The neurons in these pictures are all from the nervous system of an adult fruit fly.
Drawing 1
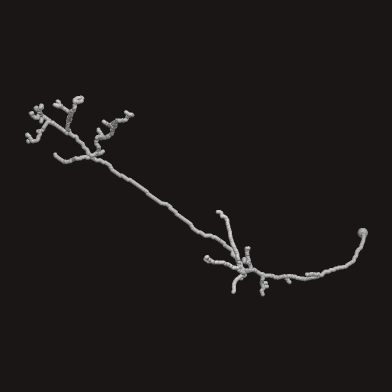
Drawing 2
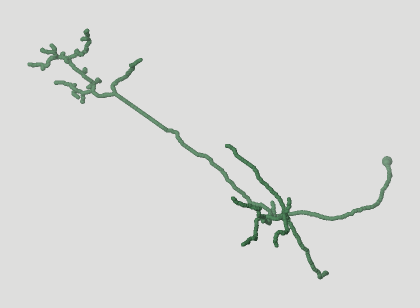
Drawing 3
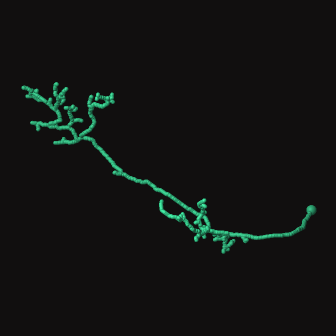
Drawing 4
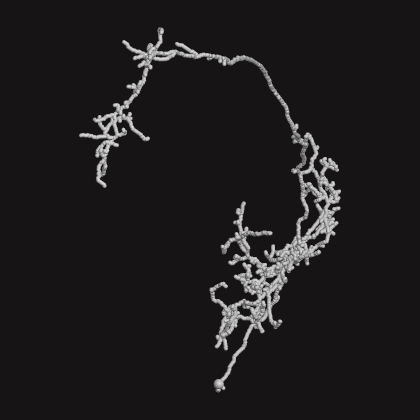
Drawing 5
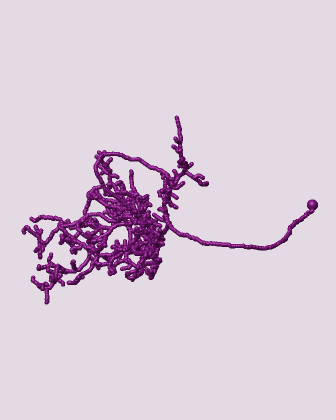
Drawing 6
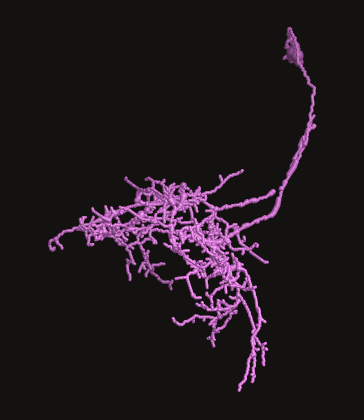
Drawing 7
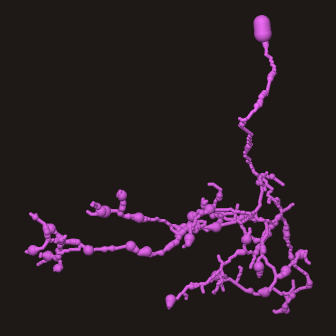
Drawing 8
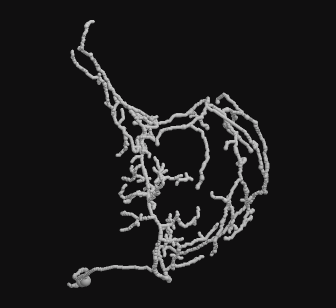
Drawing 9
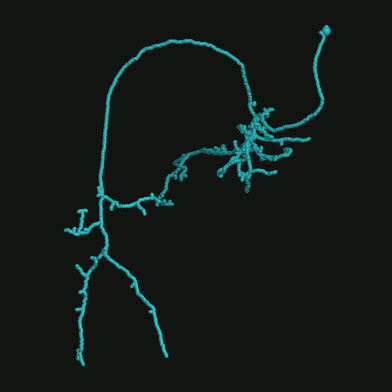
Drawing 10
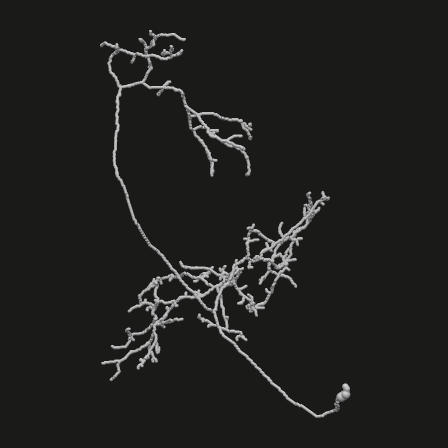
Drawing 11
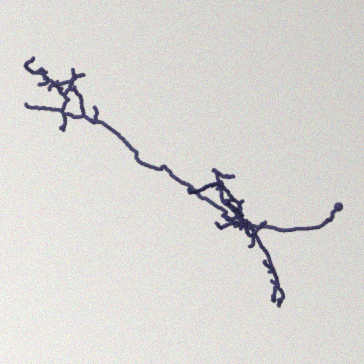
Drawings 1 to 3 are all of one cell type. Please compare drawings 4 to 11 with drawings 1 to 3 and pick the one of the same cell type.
11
